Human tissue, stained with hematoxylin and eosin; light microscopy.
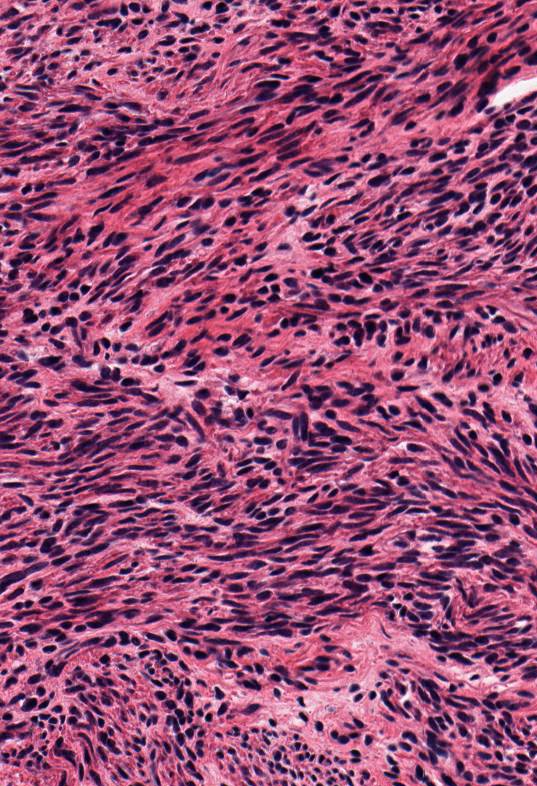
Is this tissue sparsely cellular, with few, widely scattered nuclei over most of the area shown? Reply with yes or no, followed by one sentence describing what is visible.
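No. The whole field is a densely cellular sheet of spindle-shaped cells arranged in fascicles.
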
